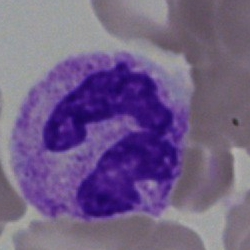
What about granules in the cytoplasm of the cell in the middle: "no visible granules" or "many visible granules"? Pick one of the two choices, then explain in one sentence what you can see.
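Many visible granules. Fine lilac granules are scattered evenly through the cytoplasm.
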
